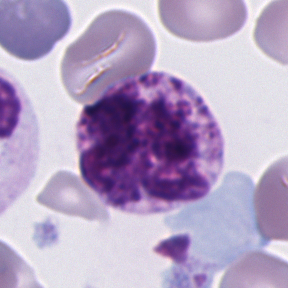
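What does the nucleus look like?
Two lobes, apparently, split by a notch at its lower edge; overlying granules partly hide its outline.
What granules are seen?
Coarse dark purple ones across the cell, with pale lilac-pink cytoplasm between.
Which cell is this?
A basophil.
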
